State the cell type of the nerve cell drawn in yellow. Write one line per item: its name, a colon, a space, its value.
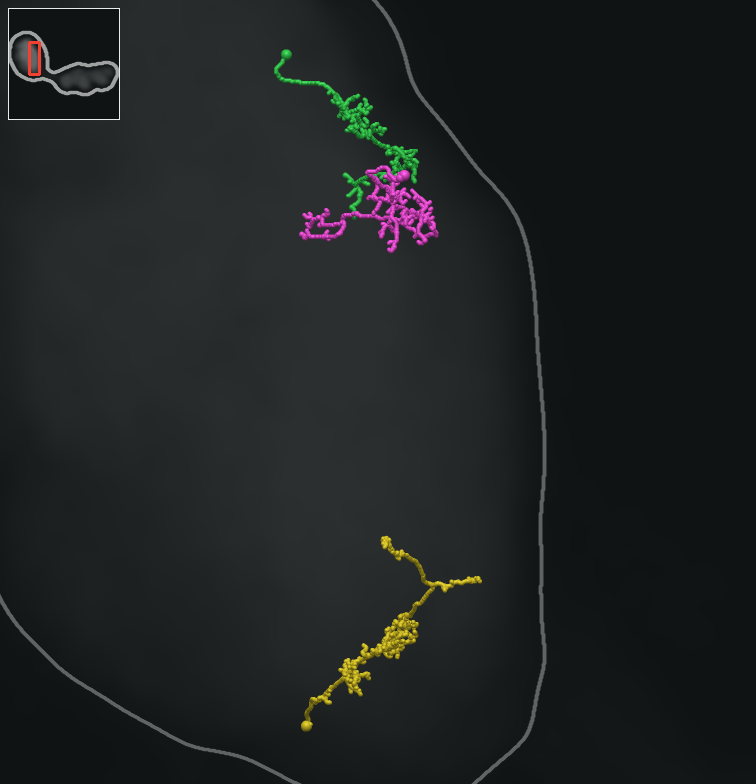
cell type: TmY18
